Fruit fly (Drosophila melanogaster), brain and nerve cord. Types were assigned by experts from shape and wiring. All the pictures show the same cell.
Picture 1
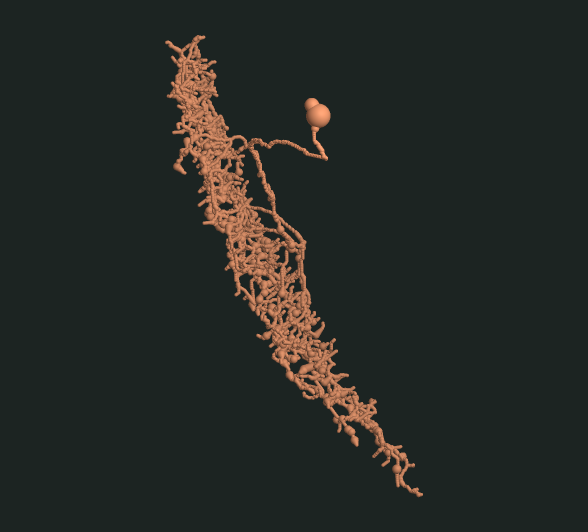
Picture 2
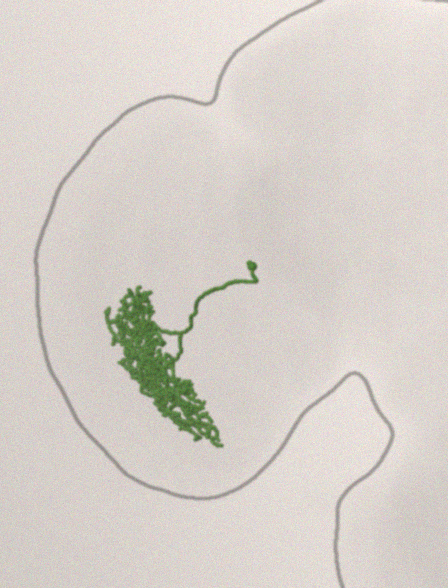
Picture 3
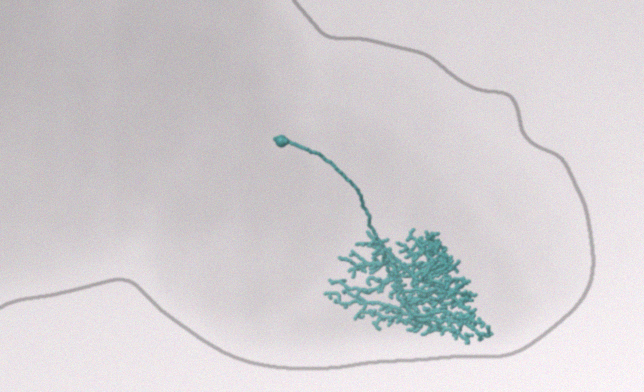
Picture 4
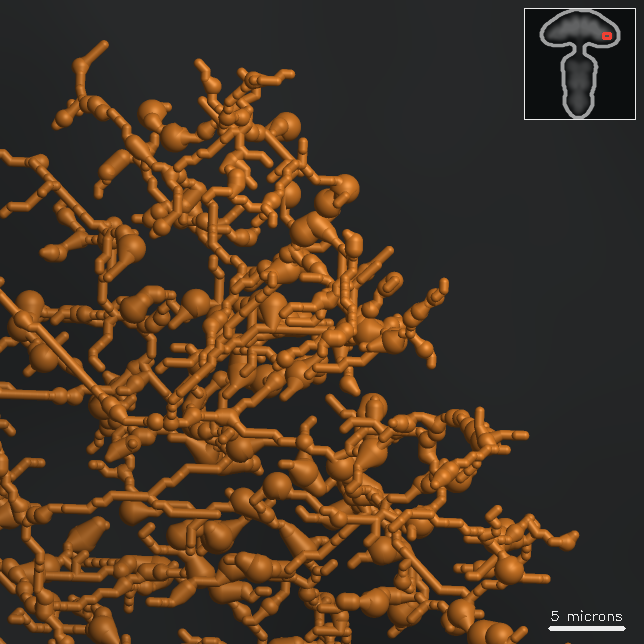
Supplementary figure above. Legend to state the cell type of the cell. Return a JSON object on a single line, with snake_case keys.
{"cell_type": "Pm6"}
